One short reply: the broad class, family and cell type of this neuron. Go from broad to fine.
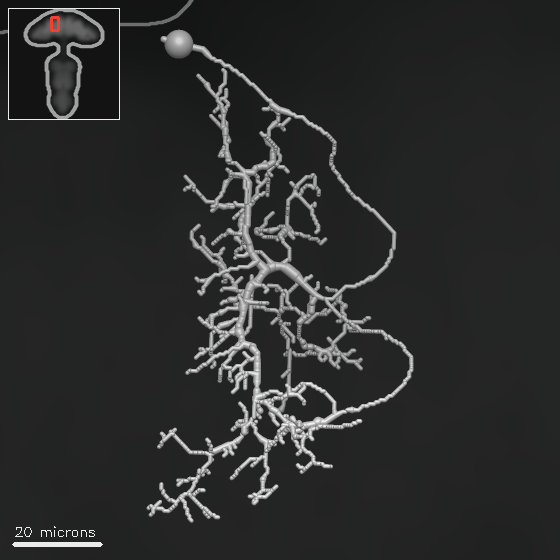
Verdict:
central-brain intrinsic neuron; hemilineage ALl1_ventral; SAD064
